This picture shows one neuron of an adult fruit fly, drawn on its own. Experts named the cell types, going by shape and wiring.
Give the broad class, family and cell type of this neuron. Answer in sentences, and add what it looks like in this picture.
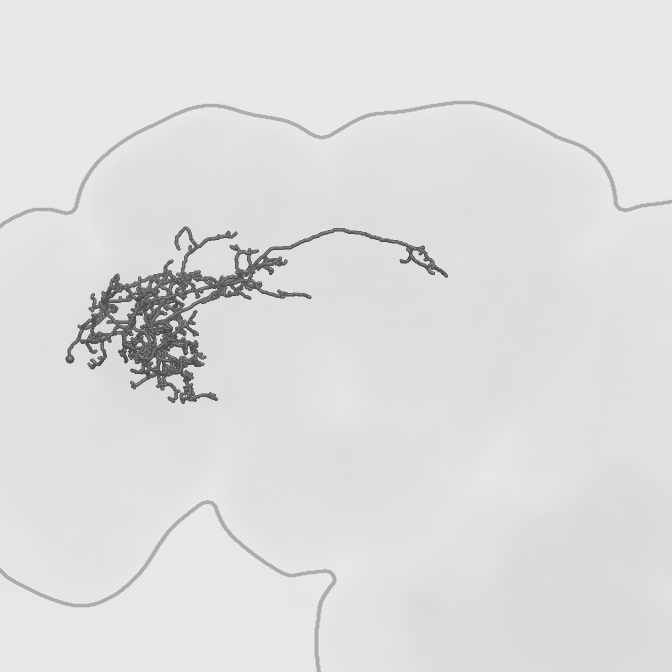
This is a central-brain intrinsic neuron. The family is hemilineage VLPl2_medial. Its cell type is CB3019. The cell body can be seen on the left of the picture. As drawn here it is wider than it is tall.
